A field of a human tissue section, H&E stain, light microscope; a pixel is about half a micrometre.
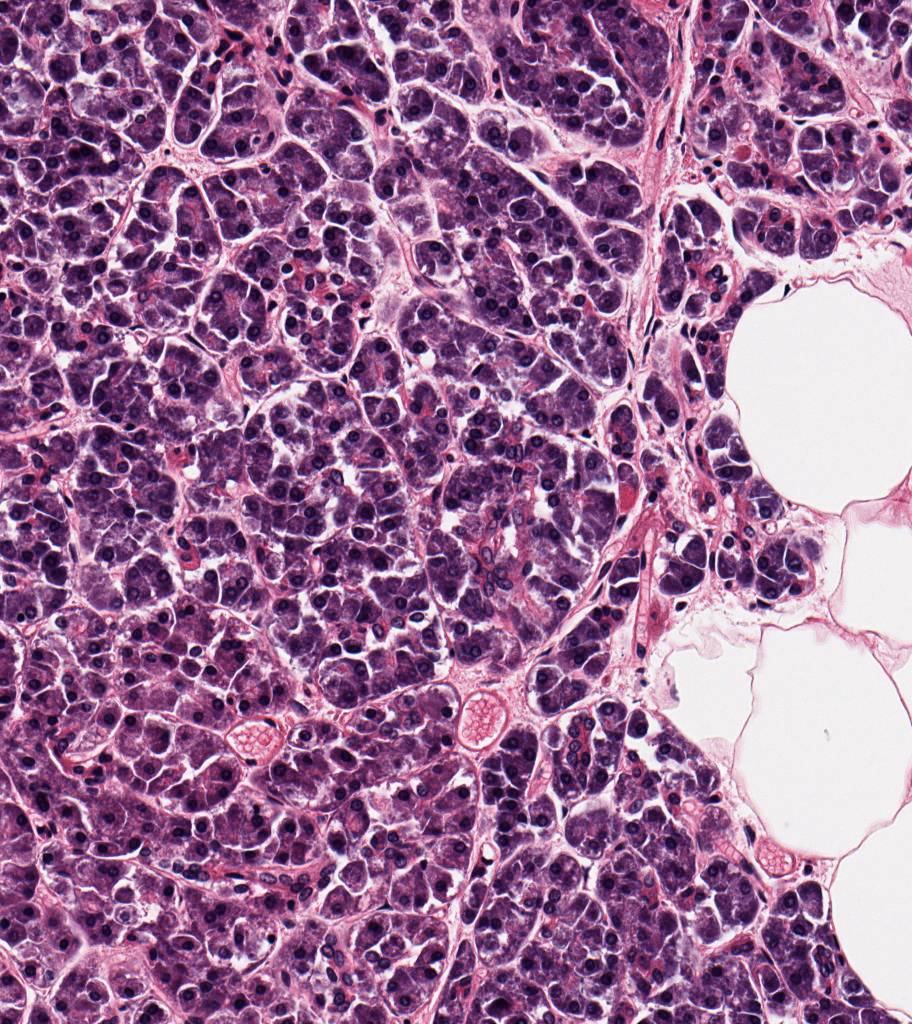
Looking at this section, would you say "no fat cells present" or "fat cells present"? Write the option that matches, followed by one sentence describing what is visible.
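Fat cells present. Large empty fat cells lie along the right edge of the field.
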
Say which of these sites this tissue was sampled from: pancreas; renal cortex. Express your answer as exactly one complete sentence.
The specimen on this slide came from the pancreas.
